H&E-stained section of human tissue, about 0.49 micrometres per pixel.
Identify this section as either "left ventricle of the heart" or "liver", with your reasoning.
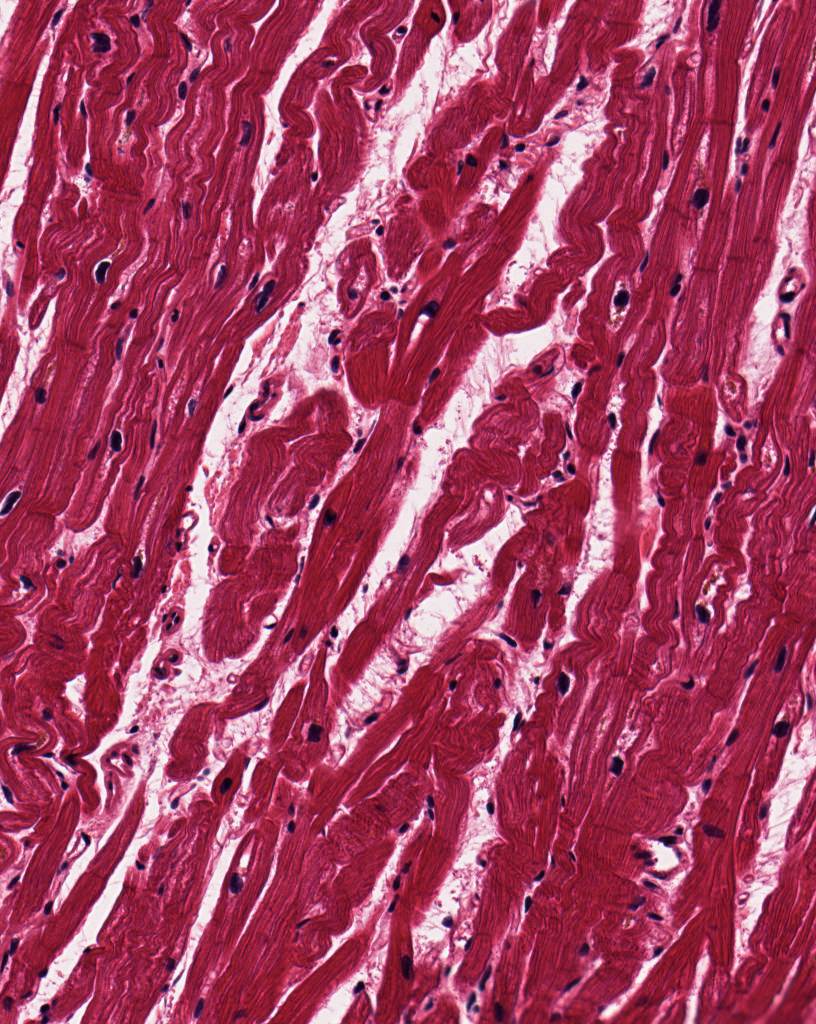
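This is left ventricle of the heart. Its muscle fibres branch and join their neighbours instead of running as separate parallel cylinders.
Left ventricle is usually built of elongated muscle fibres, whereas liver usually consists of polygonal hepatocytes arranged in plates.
The fibre cytoplasm stains deep red with fine lengthwise fibrils, and many fibres, mainly in the left half and centre, have wavy, crimped outlines. Pale loose tissue between them holds small scattered dark nuclei and small capillaries.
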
